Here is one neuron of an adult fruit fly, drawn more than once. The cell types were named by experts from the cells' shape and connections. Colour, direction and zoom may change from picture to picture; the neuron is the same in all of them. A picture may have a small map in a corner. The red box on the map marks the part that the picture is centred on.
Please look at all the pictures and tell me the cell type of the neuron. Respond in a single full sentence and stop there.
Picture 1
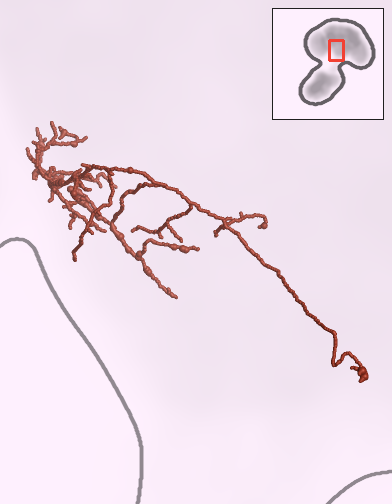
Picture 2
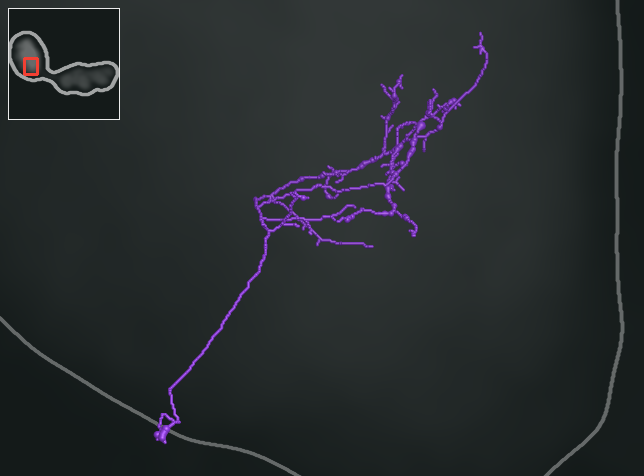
The cell type held by this neuron is CB3784.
